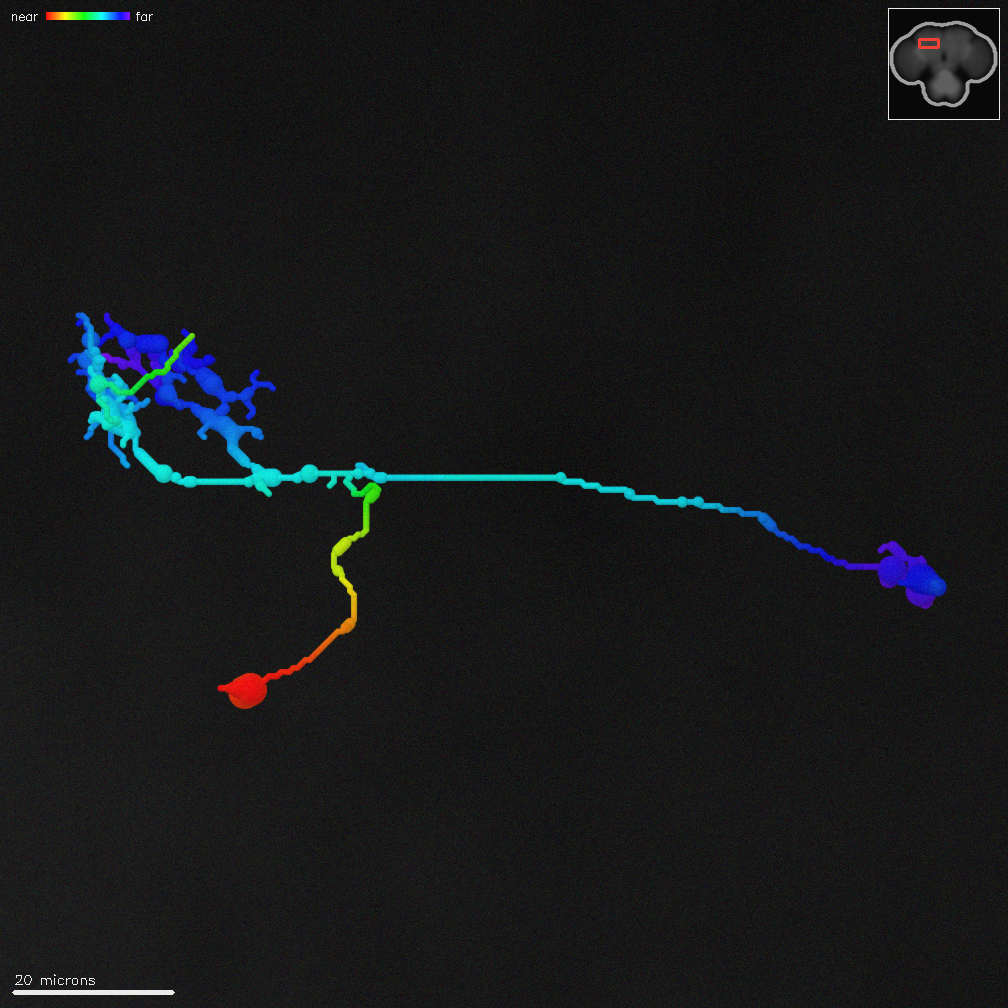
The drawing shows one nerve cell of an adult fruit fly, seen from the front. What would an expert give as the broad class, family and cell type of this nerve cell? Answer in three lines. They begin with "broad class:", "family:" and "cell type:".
broad class: central-brain intrinsic neuron
family: hemilineage AOTUv4_dorsal
cell type: TuBu04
